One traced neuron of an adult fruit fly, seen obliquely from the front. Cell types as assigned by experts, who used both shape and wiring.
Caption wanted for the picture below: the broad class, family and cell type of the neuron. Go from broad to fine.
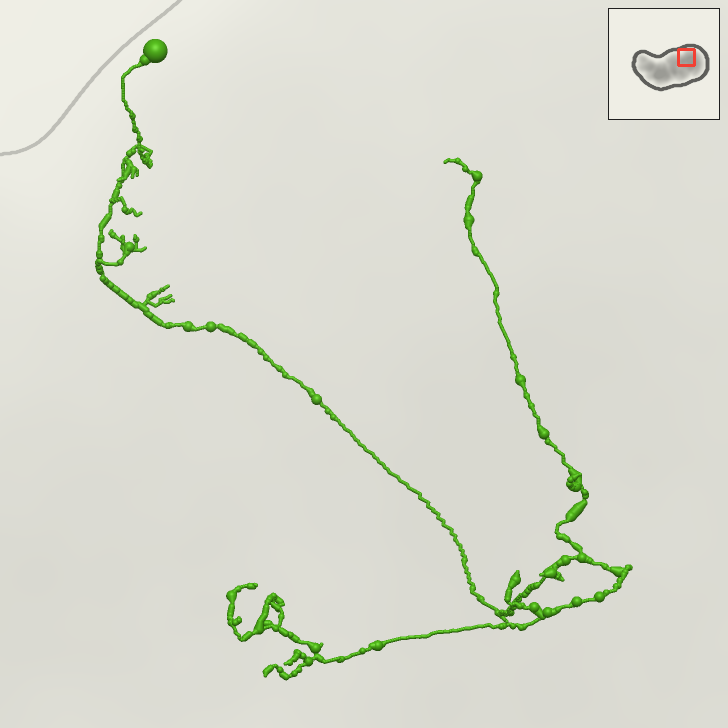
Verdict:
central-brain intrinsic neuron; class Kenyon Cell; KCa'b'-ap2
